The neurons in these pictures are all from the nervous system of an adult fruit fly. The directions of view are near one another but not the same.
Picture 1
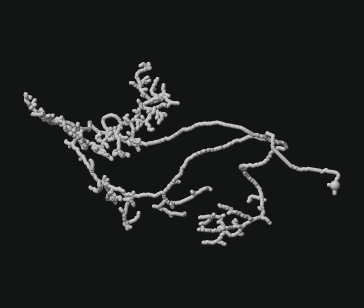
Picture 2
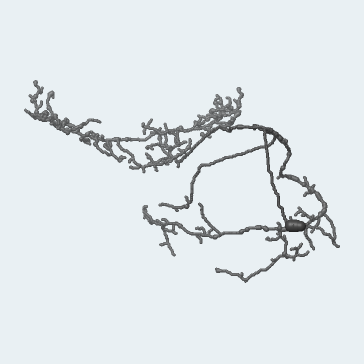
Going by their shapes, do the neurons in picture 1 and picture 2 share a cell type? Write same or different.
same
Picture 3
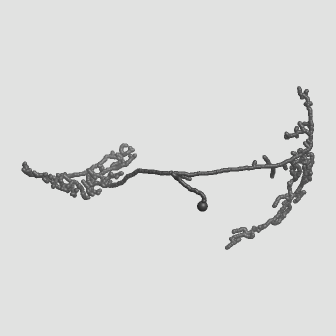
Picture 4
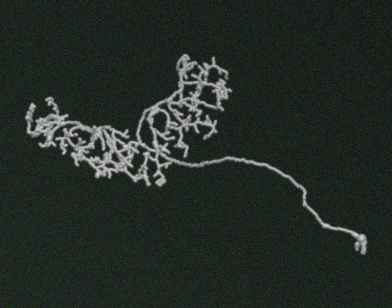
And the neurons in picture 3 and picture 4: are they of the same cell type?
different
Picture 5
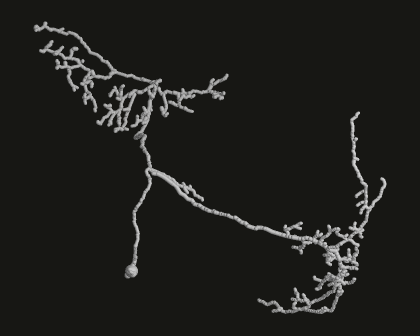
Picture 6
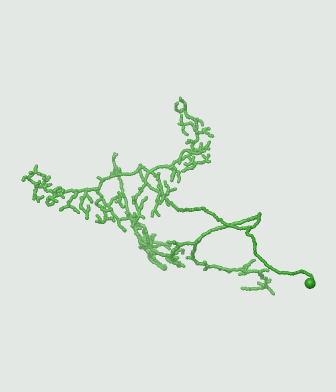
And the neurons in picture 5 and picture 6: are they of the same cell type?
different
